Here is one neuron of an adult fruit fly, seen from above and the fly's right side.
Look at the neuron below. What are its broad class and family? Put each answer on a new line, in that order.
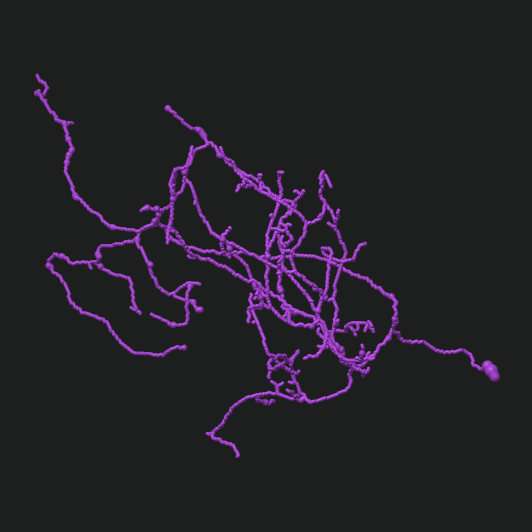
central-brain intrinsic neuron
hemilineage SLPa&l1_anterior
